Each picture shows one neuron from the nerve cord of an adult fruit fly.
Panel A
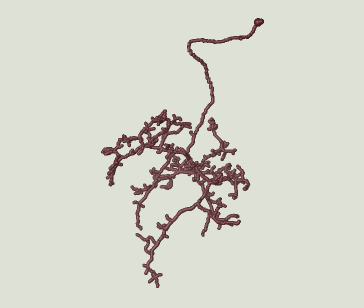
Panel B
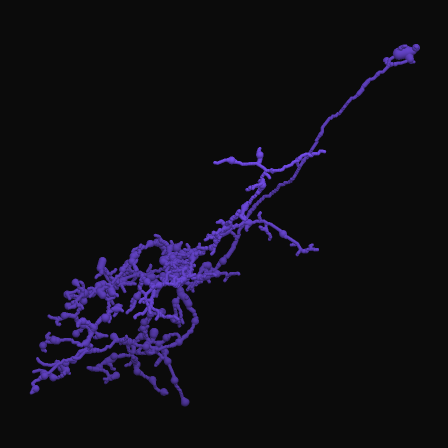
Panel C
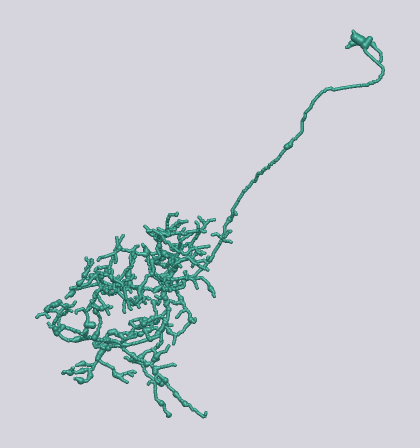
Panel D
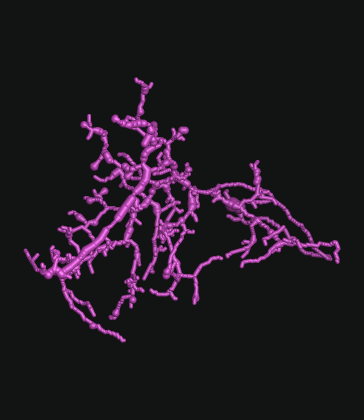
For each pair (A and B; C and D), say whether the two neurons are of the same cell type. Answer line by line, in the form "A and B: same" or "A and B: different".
A and B: different
C and D: different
